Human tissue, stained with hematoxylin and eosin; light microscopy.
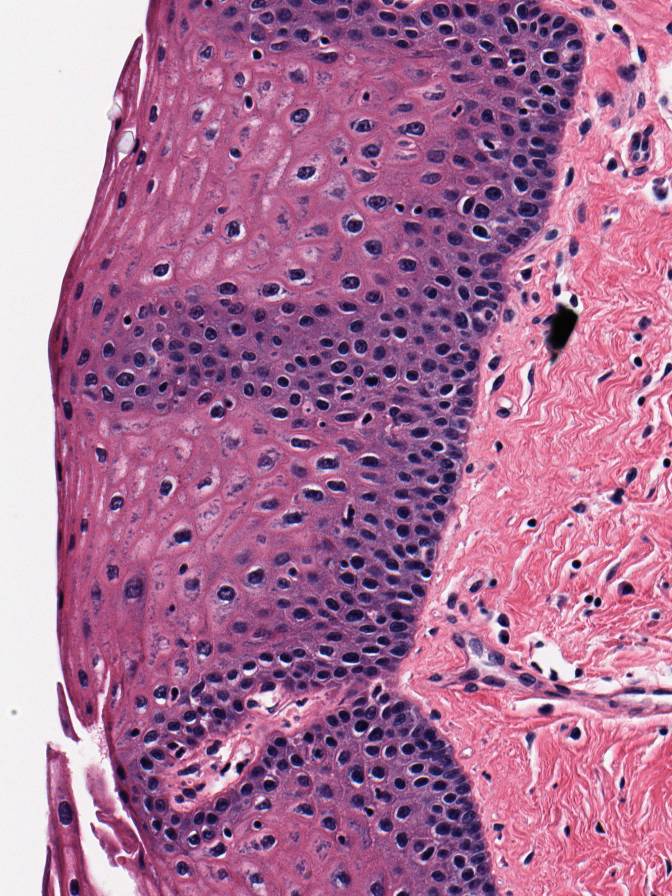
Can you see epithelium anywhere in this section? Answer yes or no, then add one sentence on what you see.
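Yes. A thick epithelium fills the left part of the field and fibrous stroma fills the right part.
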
